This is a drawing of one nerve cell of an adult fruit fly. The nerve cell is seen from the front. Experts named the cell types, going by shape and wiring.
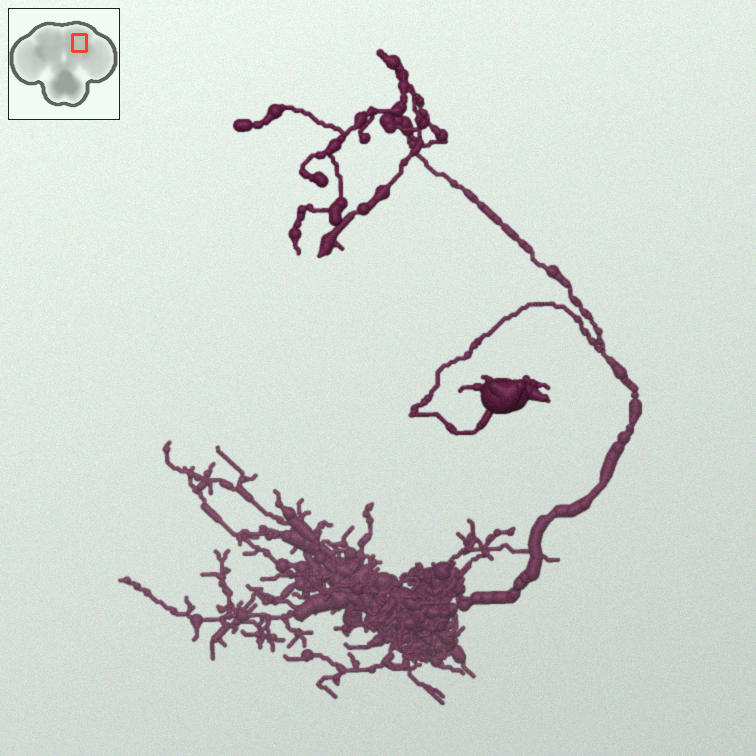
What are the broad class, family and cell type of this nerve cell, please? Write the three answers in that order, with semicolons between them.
central-brain intrinsic neuron; hemilineage AOTUv2; PLP008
